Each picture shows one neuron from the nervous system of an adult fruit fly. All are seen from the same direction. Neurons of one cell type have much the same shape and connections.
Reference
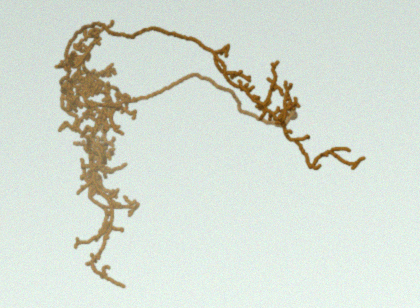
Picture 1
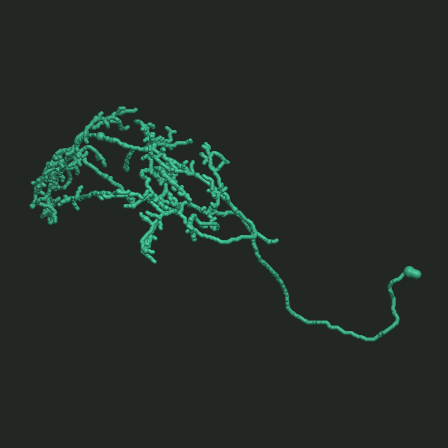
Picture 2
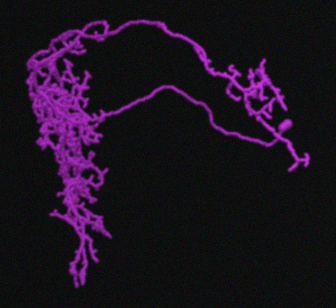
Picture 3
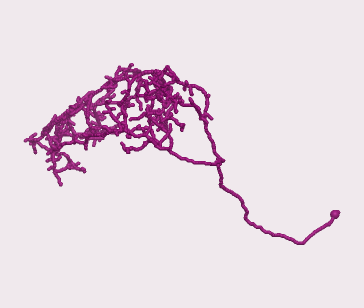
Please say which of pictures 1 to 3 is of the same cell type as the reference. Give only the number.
2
